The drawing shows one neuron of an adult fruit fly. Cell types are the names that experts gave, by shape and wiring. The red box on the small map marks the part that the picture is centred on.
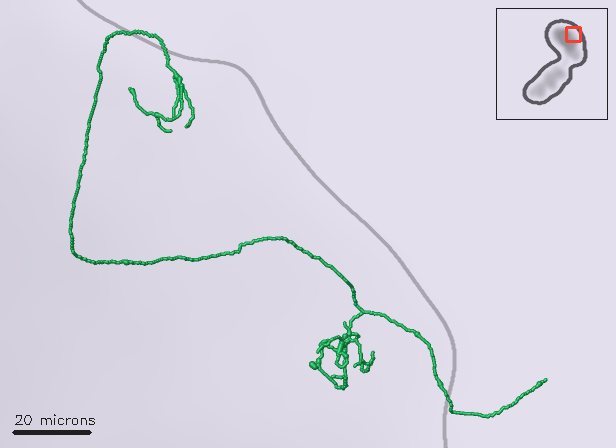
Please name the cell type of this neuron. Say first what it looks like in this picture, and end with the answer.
The drawing shows no cell body. From left to right in the picture it spans about 130 microns. Its broad class is sensory neuron entering the brain. It is of cell type ORN_DC3.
